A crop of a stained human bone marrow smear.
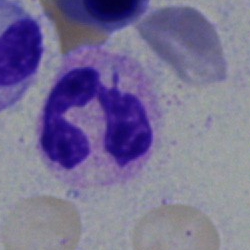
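Segmented neutrophil showing a round cell outline. Its chromatin is dense and stains dark purple. A small thin tag of nuclear material points upward from the top of the nucleus. No vacuoles are seen in the cytoplasm.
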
